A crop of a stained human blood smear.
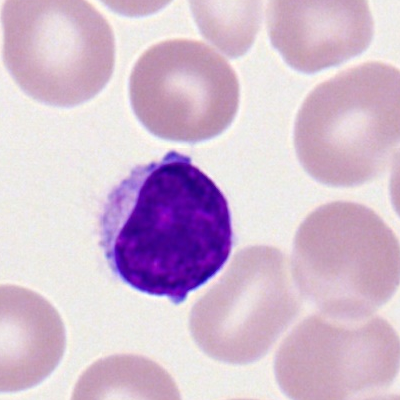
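Lymphocyte, middle of the field. First, no nucleolus is visible in the nucleus. Next, the cytoplasm forms a narrow crescent on the nucleus's left side, and that left edge is frayed into fine hair-like projections. Last, on the right the nucleus reaches the cell edge, leaving almost no cytoplasm visible.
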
